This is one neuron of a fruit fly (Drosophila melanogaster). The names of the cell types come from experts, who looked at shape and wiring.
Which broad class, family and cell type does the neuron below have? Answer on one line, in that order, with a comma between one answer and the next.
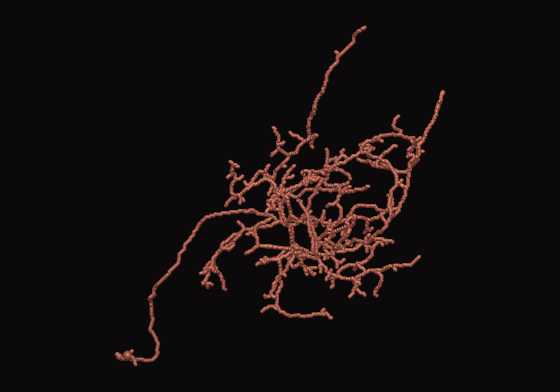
nerve-cord intrinsic neuron, hemilineage 20A.22A, IN20A.22A030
